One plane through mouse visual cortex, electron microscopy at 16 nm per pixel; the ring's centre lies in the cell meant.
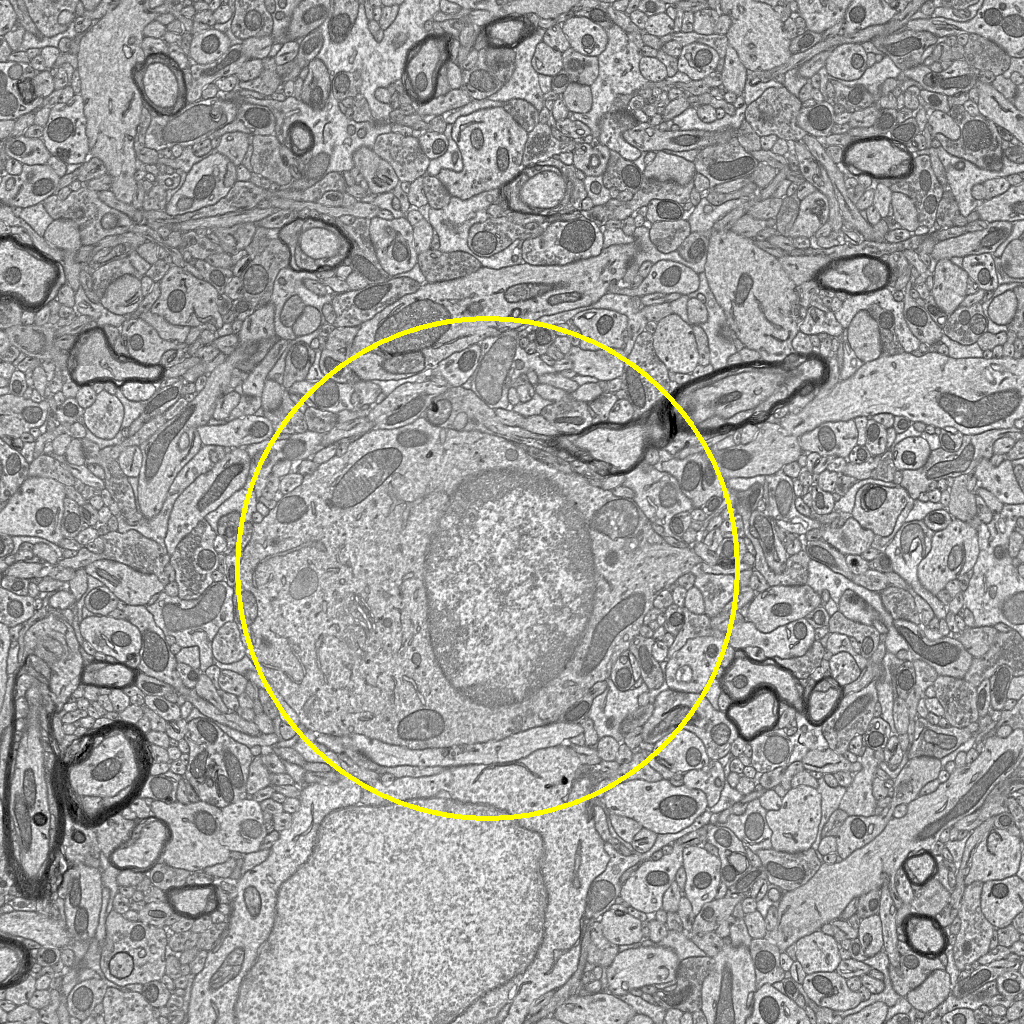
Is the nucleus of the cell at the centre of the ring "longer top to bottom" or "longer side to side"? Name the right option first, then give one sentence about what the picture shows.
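Longer top to bottom. The nucleus is a tall oval whose whole outline lies inside the ring.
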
